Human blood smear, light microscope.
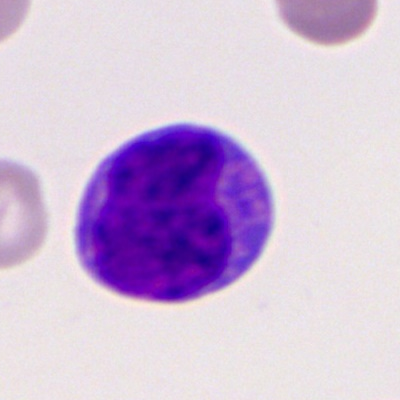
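Myeloblast, the cell in the middle of this stained human blood smear under the light microscope. Notice first its smooth, roundish-oval outline. The nucleus fills most of the cell and sits toward the left, with a notch on its right side. Look closely at the chromatin: it is clumped, with darker patches scattered through it.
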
